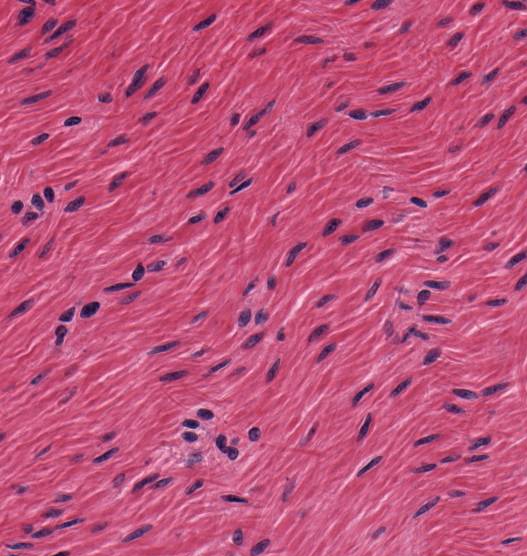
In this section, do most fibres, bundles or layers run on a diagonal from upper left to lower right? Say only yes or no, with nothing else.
No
